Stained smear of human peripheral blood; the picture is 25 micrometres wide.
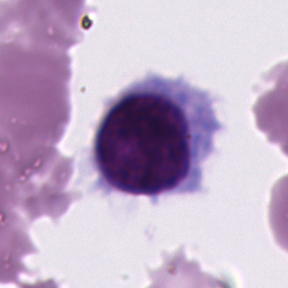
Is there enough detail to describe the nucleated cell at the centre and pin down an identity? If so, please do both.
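Position of the nucleus comes first: it sits off-centre toward the left, leaving the cytoplasm widest on the right. The nucleus shows no visible nucleolus. The cytoplasm is pale blue and free of granules. This is a hairy cell.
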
